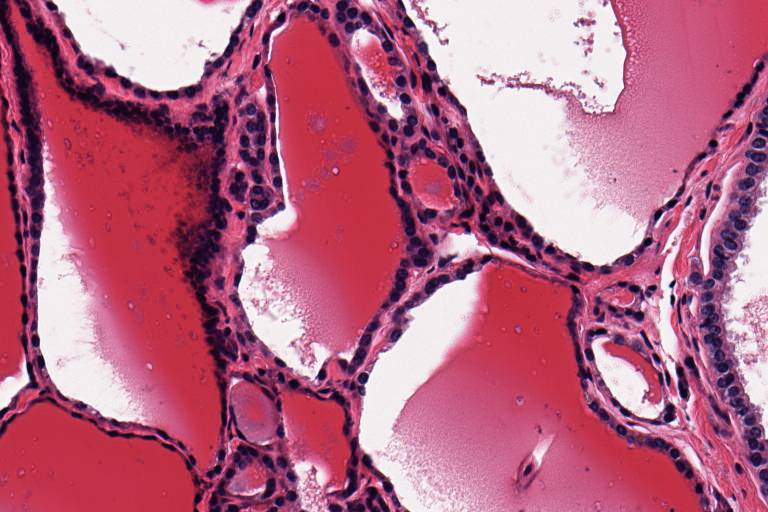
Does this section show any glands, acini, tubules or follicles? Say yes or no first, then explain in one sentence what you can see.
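Yes. The field is filled mainly by large follicles, separated only by thin strands of tissue.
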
